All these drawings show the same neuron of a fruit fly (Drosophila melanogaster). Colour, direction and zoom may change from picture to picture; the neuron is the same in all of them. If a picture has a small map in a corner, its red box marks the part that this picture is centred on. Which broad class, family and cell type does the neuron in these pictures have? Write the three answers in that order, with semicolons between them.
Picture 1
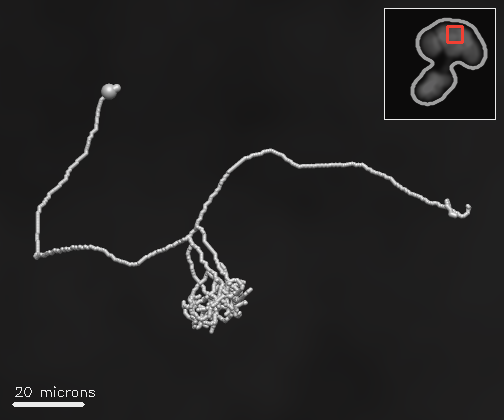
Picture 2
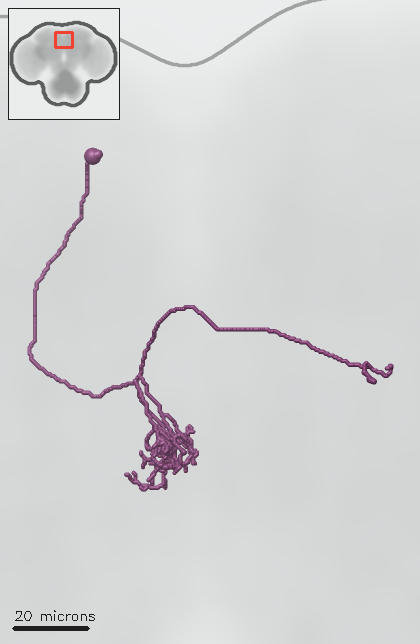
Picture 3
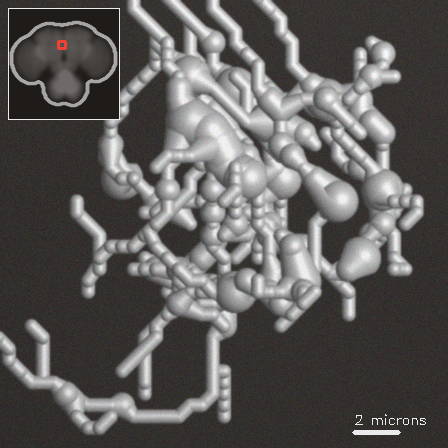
central-brain intrinsic neuron; class CX; FC1D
